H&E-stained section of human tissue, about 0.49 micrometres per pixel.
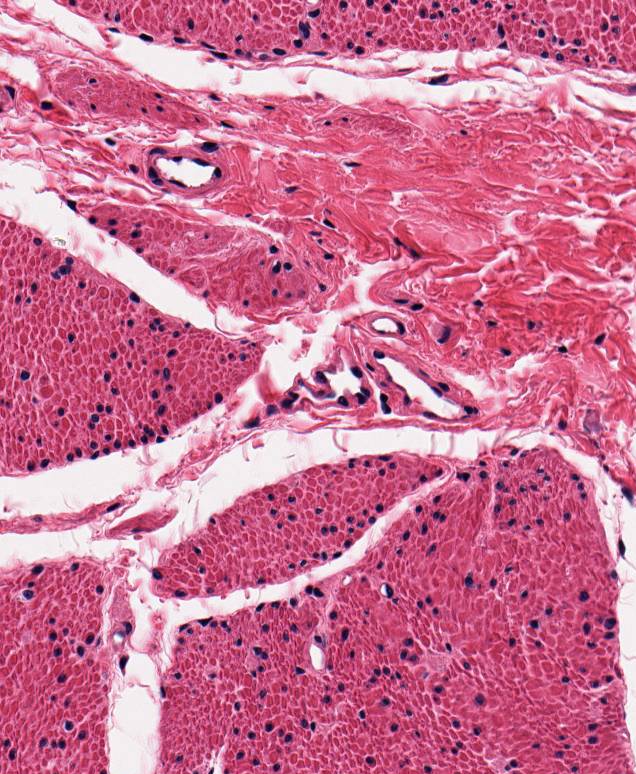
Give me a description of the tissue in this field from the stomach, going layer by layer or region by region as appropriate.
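Septa and clefts divide the field into several separate blocks of muscle fibres in cross-section. In each block the fibres are polygonal, closely packed with little space between them, and fairly even in size. In the upper left part of the band of connective tissue is a small vessel with a thick wall and an empty lumen.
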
